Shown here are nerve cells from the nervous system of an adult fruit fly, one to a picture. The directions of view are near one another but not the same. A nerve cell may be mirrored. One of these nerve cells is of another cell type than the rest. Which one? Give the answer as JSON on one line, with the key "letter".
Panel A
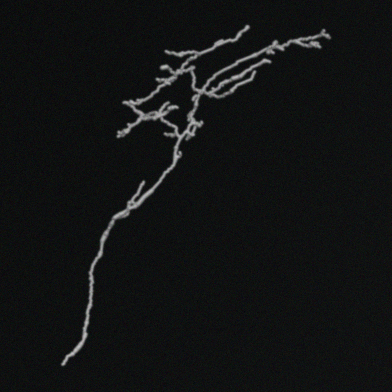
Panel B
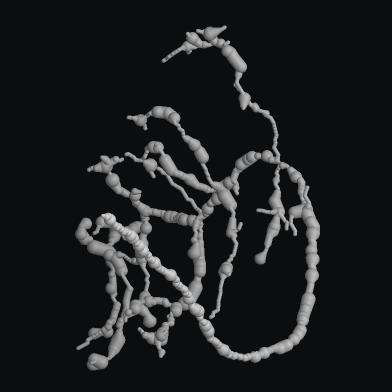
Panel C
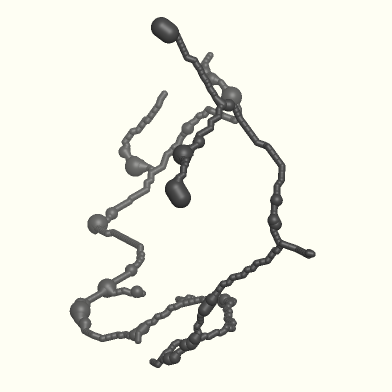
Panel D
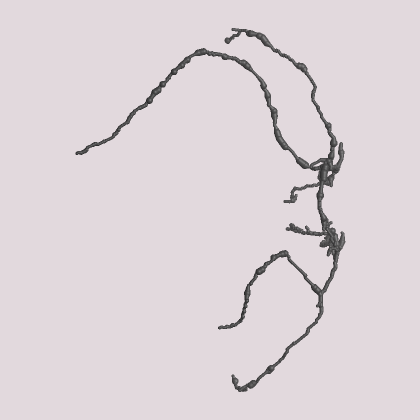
{"letter": "C"}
